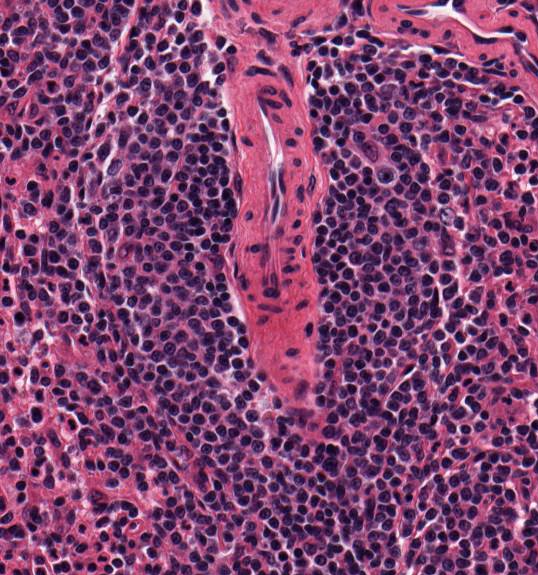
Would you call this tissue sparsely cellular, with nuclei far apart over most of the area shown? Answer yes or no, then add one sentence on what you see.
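No. Densely packed small round cells fill nearly the whole field in diffuse sheets.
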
